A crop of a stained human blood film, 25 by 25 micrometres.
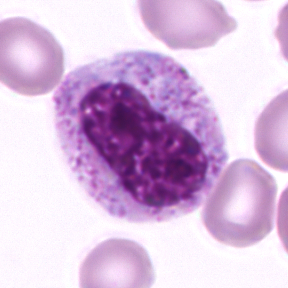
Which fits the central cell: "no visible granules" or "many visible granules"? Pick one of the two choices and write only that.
Many visible granules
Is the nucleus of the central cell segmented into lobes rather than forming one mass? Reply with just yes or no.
No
